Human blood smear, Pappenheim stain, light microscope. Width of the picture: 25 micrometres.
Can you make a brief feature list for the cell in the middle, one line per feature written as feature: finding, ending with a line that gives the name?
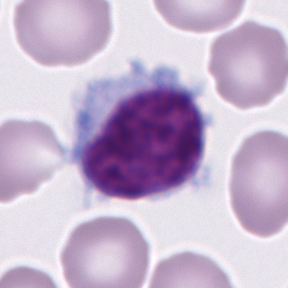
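Edge: ragged, not smooth
Projections: fine, hair-like, from the cytoplasm around much of the edge
Cytoplasm: widest at the upper left of the nucleus
Nucleoli: none seen
Name: hairy cell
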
